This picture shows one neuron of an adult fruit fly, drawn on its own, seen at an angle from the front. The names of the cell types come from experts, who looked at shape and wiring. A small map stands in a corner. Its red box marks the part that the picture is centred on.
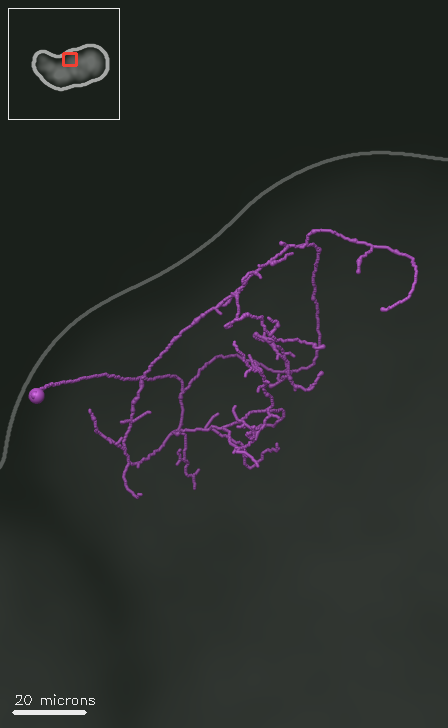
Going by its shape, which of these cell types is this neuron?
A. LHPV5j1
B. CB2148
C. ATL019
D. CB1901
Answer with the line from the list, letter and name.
A. LHPV5j1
